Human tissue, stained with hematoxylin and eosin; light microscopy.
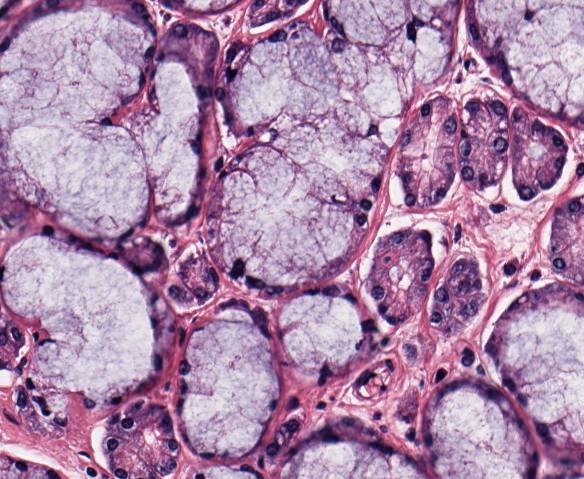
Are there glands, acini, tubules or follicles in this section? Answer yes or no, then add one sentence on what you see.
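Yes. The field is made of closely packed glandular acini separated by thin bands of pink connective tissue.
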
